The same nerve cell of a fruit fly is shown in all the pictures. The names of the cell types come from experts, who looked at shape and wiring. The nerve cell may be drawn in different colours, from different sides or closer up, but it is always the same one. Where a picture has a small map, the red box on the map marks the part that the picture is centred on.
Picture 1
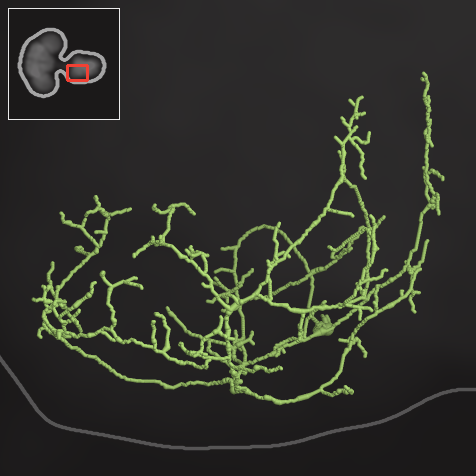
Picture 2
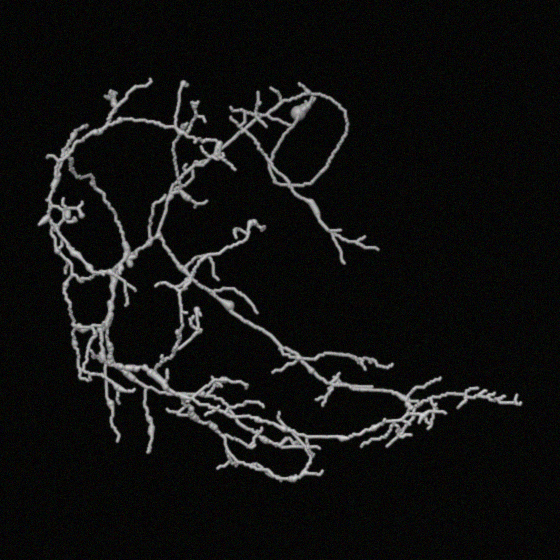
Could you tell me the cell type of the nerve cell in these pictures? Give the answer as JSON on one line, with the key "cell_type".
{"cell_type": "IN03A073"}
